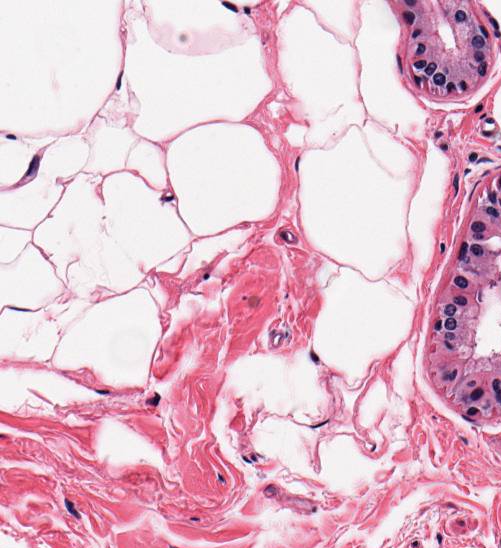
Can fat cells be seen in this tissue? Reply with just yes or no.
Yes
